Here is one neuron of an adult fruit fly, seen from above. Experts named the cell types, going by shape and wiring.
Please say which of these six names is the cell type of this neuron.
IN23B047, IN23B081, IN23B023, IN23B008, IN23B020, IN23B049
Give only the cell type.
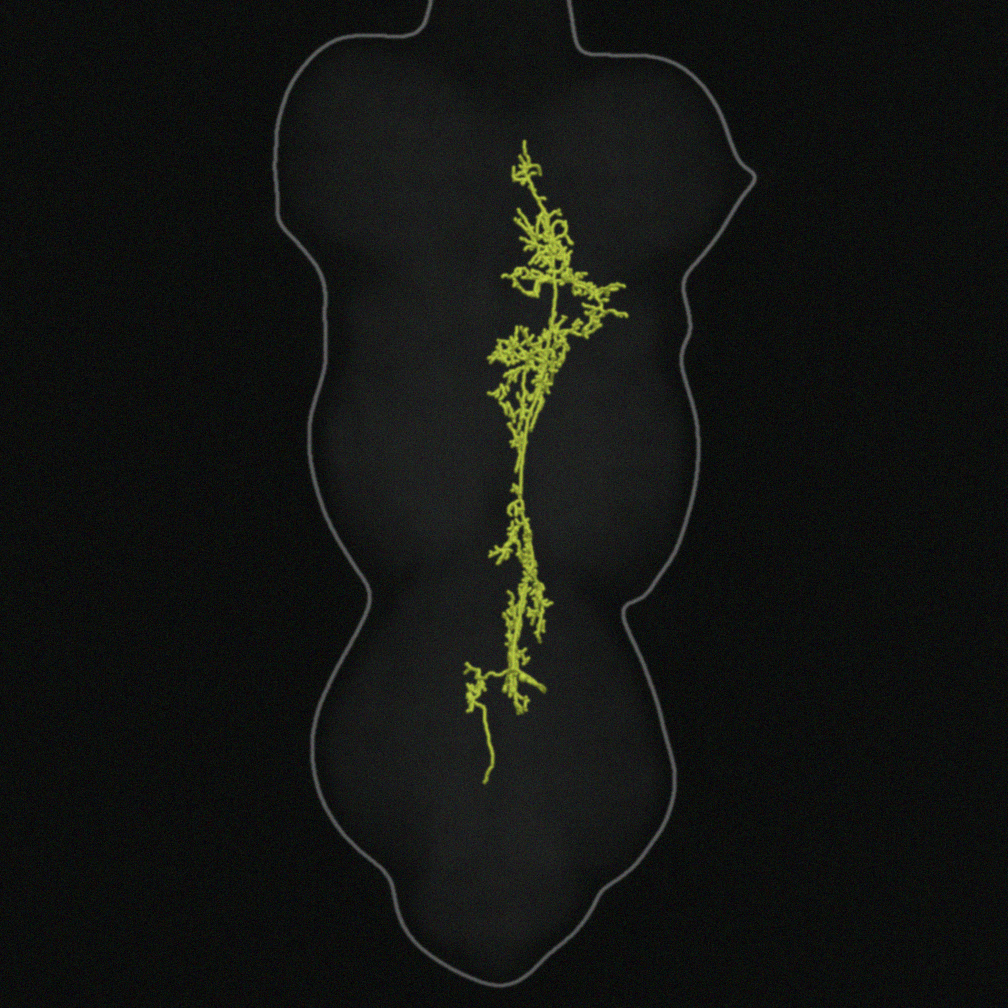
IN23B008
